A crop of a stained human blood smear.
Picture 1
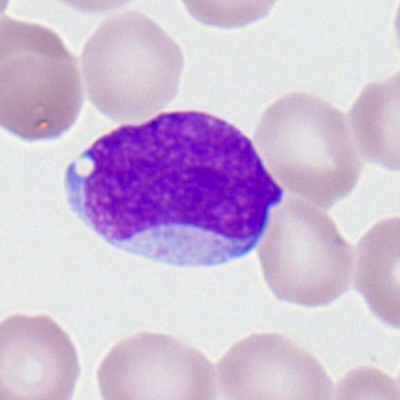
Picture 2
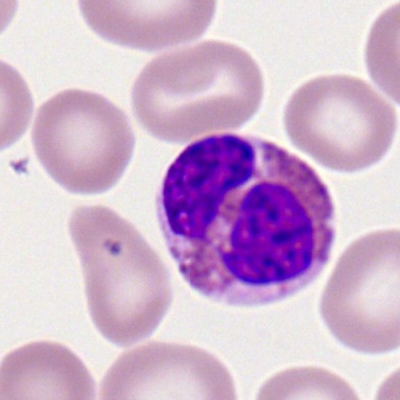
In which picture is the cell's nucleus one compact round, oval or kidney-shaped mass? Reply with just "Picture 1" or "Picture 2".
Picture 1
